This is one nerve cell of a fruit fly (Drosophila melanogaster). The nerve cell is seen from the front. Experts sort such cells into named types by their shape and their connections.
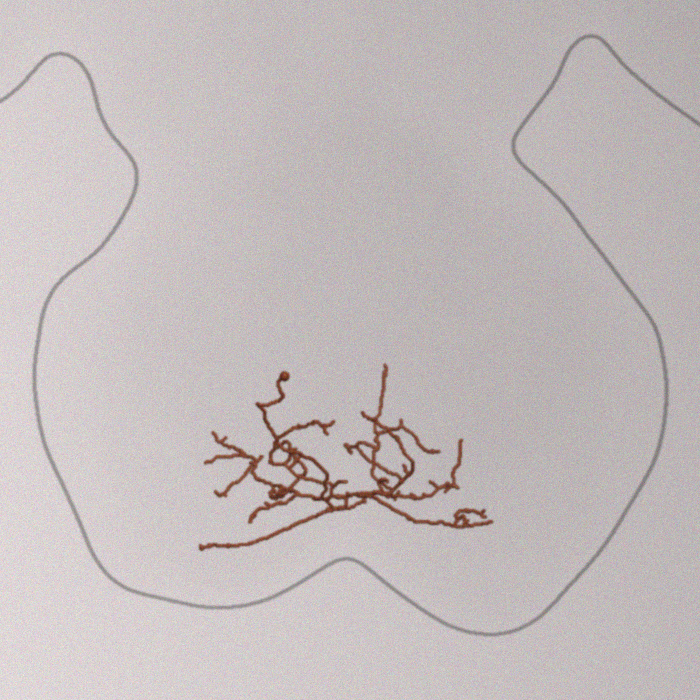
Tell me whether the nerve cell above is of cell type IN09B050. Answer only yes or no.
yes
